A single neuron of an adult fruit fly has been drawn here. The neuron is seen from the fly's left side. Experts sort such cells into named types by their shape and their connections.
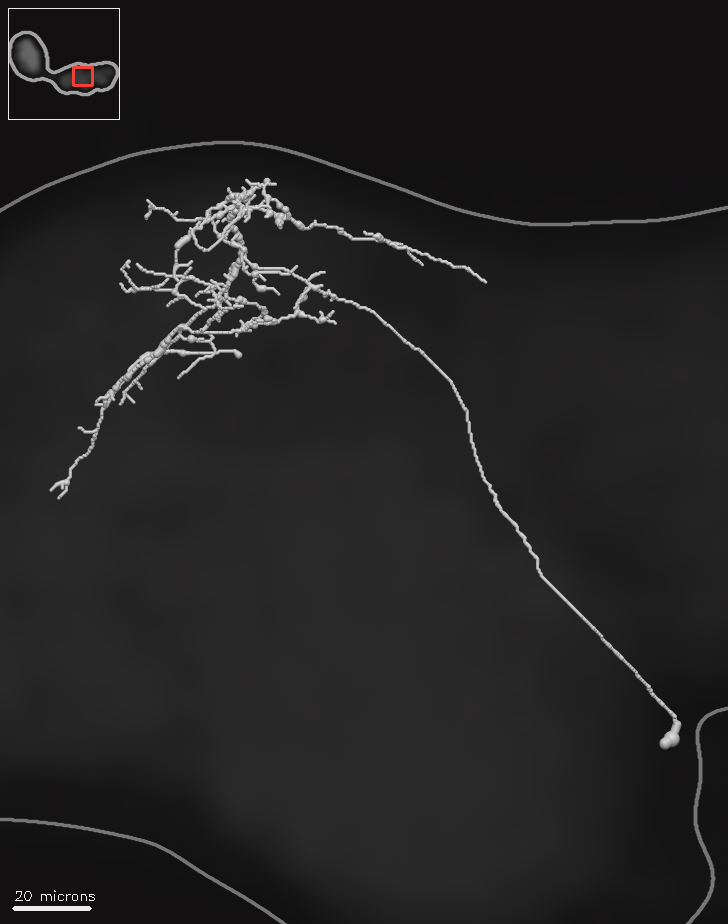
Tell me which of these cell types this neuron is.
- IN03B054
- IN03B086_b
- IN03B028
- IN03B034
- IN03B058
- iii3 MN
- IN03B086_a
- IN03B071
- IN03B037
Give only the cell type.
IN03B058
